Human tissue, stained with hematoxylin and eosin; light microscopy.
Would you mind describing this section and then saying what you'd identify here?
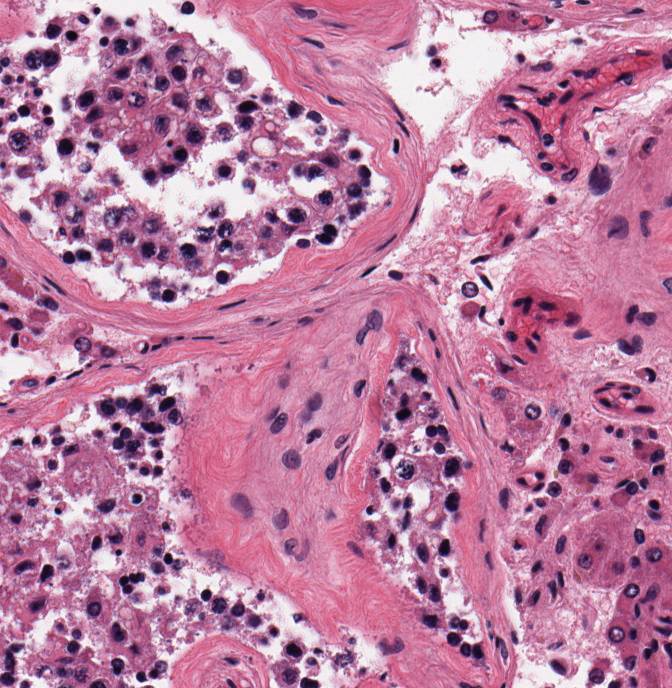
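Thick, wavy, layered pink collagen walls the tubular units, its flattened elongated nuclei parallel to the wall. Within, cells lie loosely and detached from one another, with small dark round nuclei and no orderly layering. A few cells in the upper left unit contain clear rounded cytoplasmic vacuoles. No fat cells are seen. The section is testis.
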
